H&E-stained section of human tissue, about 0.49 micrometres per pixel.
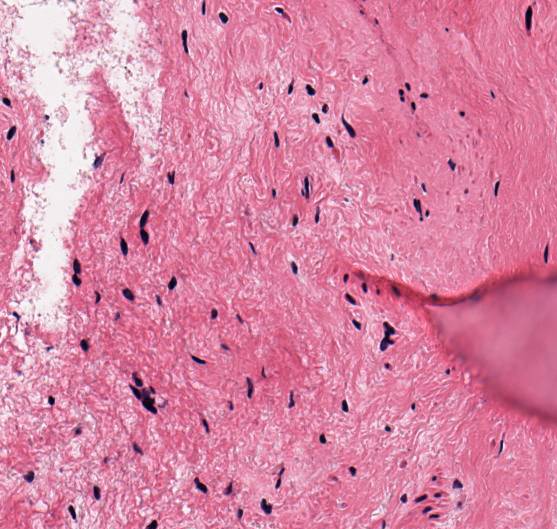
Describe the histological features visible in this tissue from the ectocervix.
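Pink fibrous stroma fills the field, with scattered nuclei and no epithelium. The nuclei are sparse and widely spaced throughout the stroma. They are small, dark and oval to spindle-shaped, and no nucleoli are visible. No fat cells are present anywhere in the field.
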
